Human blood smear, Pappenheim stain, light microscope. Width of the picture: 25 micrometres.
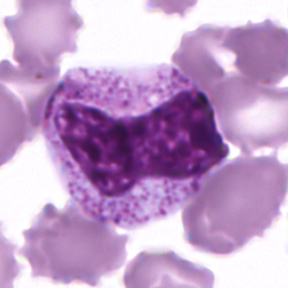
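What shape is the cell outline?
Roughly round.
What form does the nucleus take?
A single unsegmented mass, pinched in at its middle, stretching horizontally across nearly the full width of the cell.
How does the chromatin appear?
Dark purple and coarsely clumped, with paler gaps.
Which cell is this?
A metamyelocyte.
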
